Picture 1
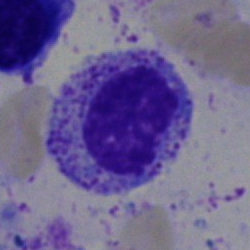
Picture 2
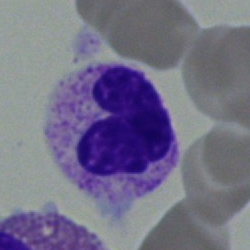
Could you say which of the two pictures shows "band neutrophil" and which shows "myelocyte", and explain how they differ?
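In the first picture you have a myelocyte, and in the second a band neutrophil. Both nuclei lie toward the right side of the cell, only slightly so in the myelocyte. Both stain dark purple, but in the band neutrophil the chromatin is dense and deeply stained.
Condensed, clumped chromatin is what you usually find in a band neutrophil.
Now look at the myelocyte's cytoplasm: it holds granules, and between them it shows pale blue-grey, with no vacuoles.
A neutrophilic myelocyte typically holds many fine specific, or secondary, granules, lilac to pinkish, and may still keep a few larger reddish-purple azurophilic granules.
In the band neutrophil, no nucleoli are visible. The myelocyte's outline is round, and small purple specks are scattered in the background around it.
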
